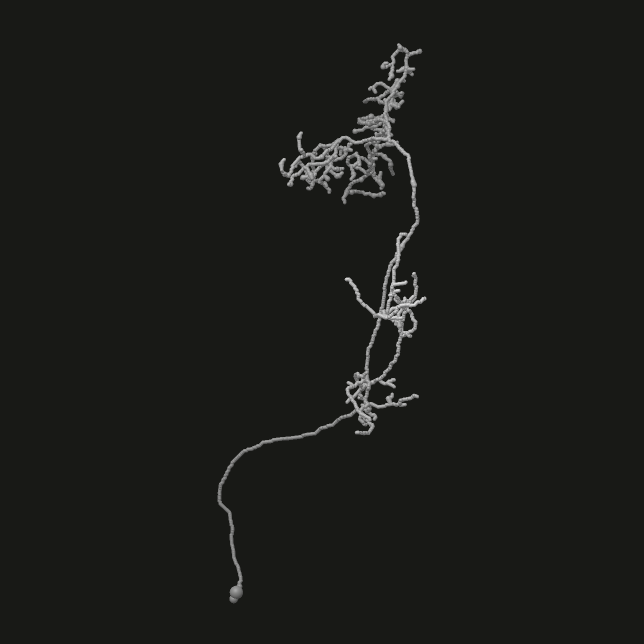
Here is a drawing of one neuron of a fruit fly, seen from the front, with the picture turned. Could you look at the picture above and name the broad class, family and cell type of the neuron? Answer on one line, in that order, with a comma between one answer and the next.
central-brain intrinsic neuron, hemilineage DL1_dorsal, FB2F_b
